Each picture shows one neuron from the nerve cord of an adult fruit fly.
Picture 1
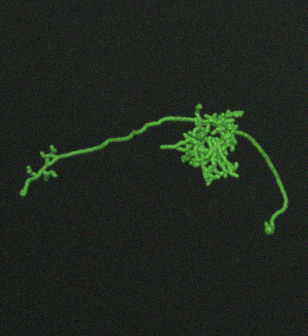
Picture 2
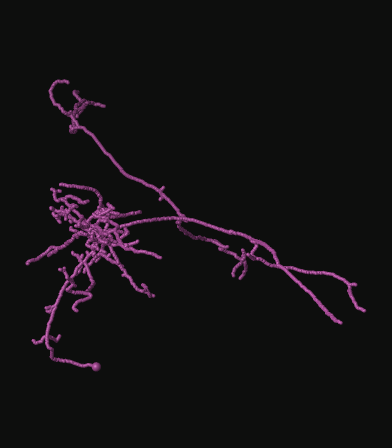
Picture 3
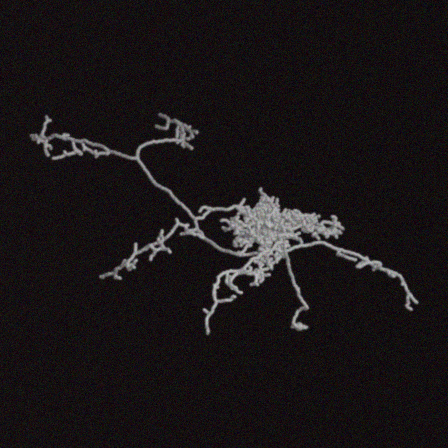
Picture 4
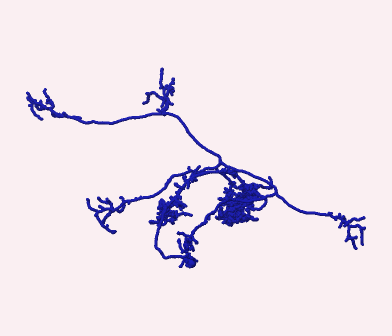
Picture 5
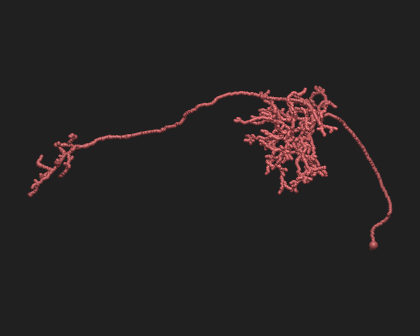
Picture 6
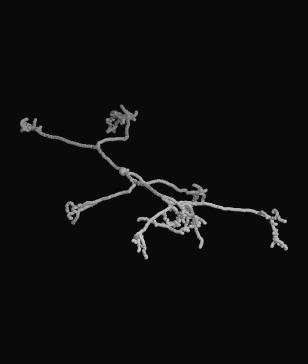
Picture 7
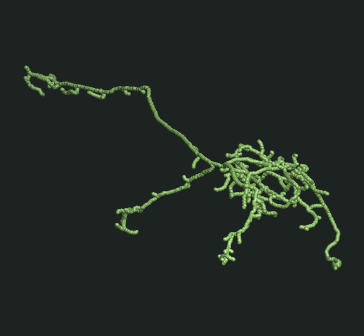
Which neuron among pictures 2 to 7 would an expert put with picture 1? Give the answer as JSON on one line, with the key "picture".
{"picture": 5}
